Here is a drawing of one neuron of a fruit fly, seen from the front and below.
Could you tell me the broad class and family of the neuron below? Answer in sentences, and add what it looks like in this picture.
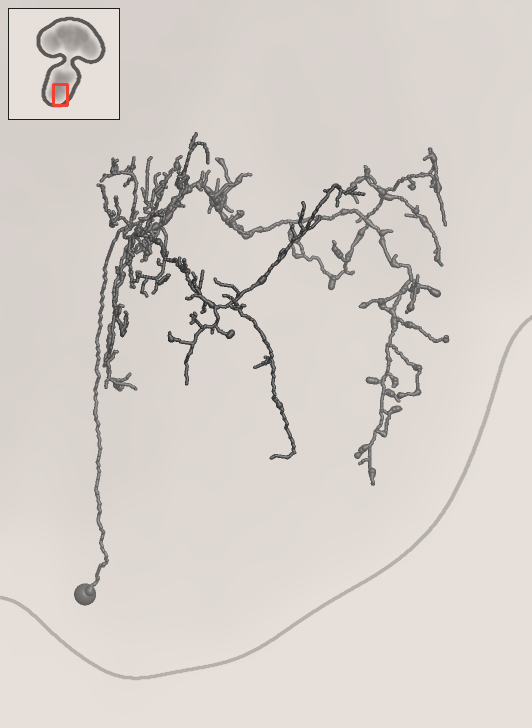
This is a nerve-cord intrinsic neuron. Its family is hemilineage 03A. It lies in the nerve cord. The cell body can be seen at the lower left of the picture. Dozens of branch ends can be seen.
